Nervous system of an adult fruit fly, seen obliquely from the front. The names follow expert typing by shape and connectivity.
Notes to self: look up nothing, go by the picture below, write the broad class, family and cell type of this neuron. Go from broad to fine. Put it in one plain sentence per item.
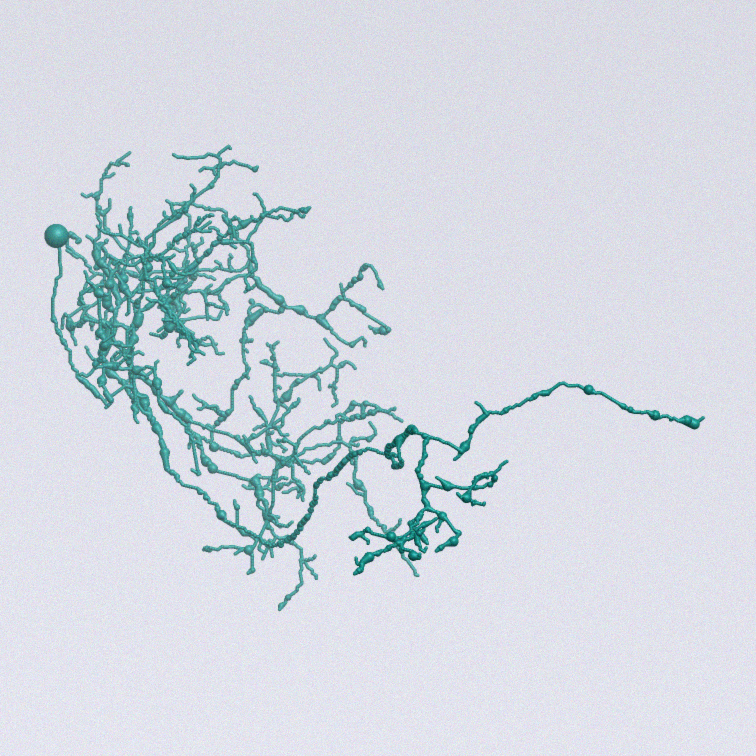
A central-brain intrinsic neuron of hemilineage LHl2_dorsal, type CB3212.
